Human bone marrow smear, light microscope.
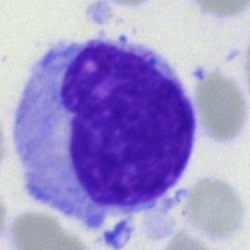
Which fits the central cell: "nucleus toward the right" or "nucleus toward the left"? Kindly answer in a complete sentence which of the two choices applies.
To the left of the nucleus lies the bulk of the cytoplasm.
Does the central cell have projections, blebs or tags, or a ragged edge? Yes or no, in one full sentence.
Yes, the border of the cell is ragged or frayed, or shows projections, blebs or tags.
